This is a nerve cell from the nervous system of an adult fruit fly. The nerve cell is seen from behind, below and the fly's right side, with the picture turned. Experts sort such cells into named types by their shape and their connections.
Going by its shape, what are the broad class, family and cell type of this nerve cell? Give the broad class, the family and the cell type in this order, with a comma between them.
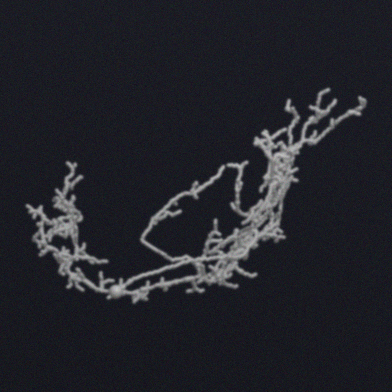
central-brain intrinsic neuron, hemilineage SLPp&v1_posterior, CL134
